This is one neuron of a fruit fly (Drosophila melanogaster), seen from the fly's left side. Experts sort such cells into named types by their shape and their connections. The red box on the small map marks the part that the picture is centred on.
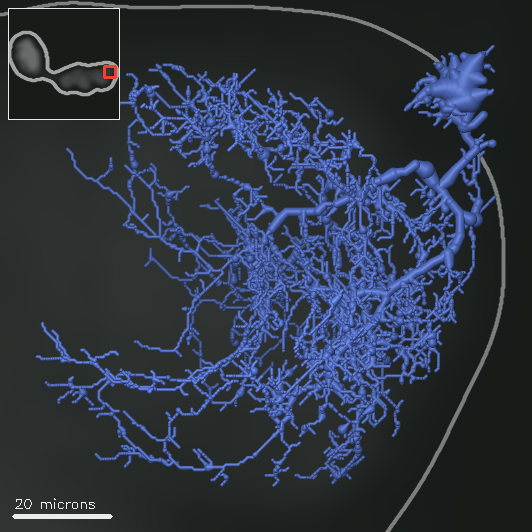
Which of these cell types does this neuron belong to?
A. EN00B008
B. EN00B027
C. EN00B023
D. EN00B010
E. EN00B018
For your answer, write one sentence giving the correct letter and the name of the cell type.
The neuron is typed as EN00B018, which is listed in option E.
